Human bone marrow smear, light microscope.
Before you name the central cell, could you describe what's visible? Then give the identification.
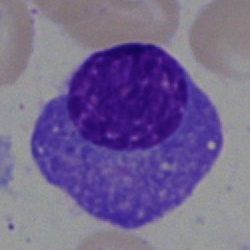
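Quick look at this one: the chromatin is dense and dark purple, dotted with small pale spots. There's plenty of blue-violet cytoplasm, holding a few small clear vacuoles and no coarse dark granules. That central cell is a plasma cell.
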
